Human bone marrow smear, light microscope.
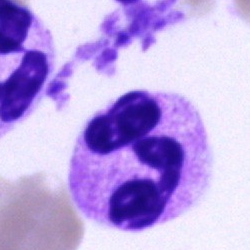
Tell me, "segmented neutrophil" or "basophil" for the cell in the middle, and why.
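It's a segmented neutrophil. Look at the granules first: fine, small lilac ones are scattered through the abundant, pale lilac-pink cytoplasm.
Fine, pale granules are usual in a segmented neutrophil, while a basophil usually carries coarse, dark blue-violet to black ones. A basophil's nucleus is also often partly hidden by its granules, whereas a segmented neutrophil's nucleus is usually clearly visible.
Here you can see the chromatin itself: dense, dark purple and clumped.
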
